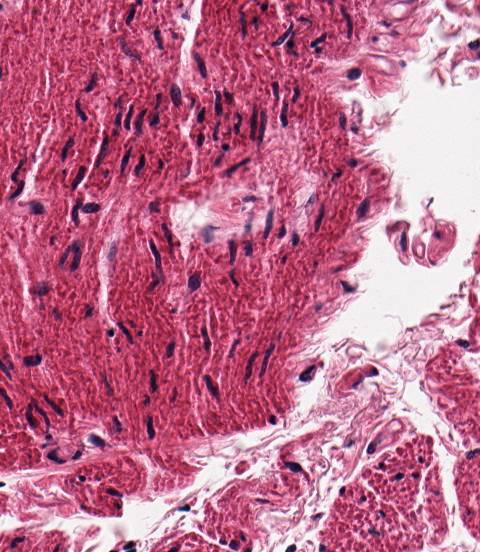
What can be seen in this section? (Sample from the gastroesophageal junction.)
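Occupying the left and upper part of the field is a large bundle of muscle cells, sectioned along their length. Its nuclei are elongated and dark purple and lie along the long axis of the cells. Toward the lower right sit smaller bundles, separated from the large one by loose, pale pink connective tissue. Fat cells are absent throughout the field.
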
